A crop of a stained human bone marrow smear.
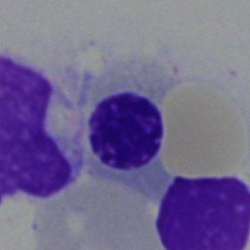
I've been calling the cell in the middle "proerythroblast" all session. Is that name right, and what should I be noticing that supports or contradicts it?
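The nucleus has dense, dark purple chromatin with small paler patches, and no nucleolus can be seen in it. A pale round red cell lies against its right side.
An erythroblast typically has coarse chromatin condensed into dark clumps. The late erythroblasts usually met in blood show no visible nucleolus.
Both findings therefore count for erythroblast and lend no support to proerythroblast, while the neighbouring red cell favours neither name. The name proerythroblast does not fit: this cell is an erythroblast.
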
